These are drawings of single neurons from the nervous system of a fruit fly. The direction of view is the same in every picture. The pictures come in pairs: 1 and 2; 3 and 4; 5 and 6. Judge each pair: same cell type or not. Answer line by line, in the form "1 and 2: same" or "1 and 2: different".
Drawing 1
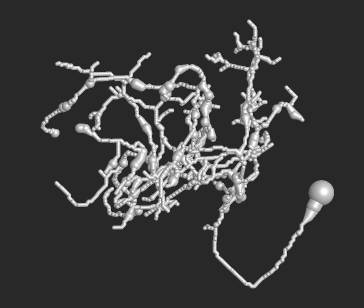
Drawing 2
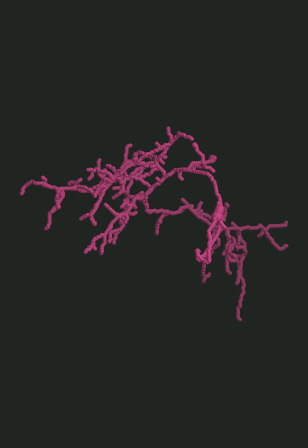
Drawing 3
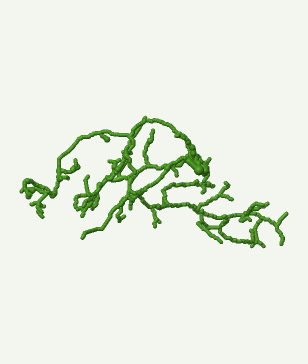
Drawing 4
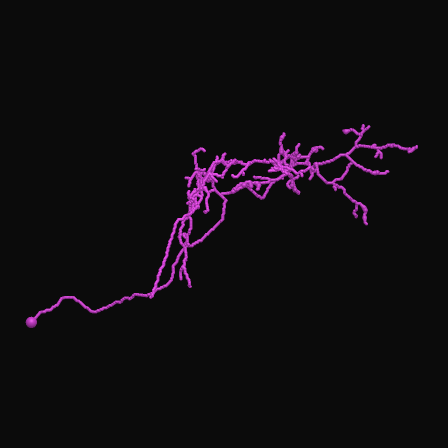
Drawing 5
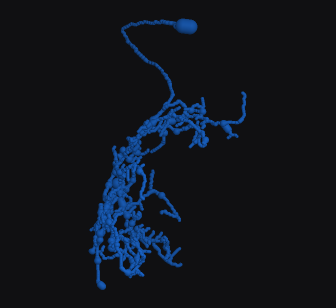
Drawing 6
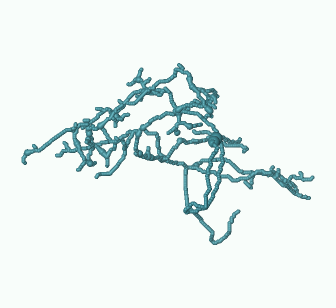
1 and 2: different
3 and 4: different
5 and 6: different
